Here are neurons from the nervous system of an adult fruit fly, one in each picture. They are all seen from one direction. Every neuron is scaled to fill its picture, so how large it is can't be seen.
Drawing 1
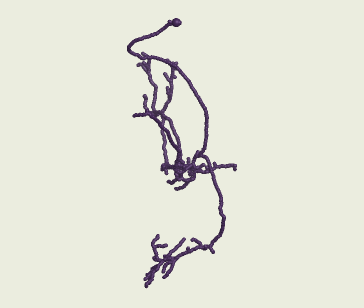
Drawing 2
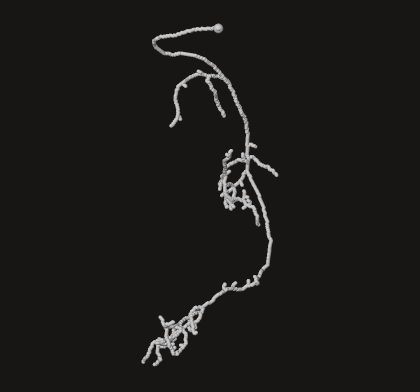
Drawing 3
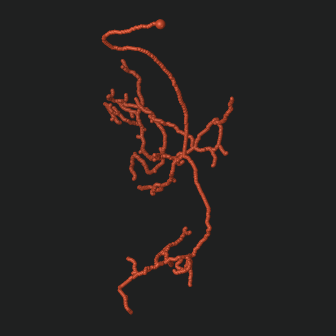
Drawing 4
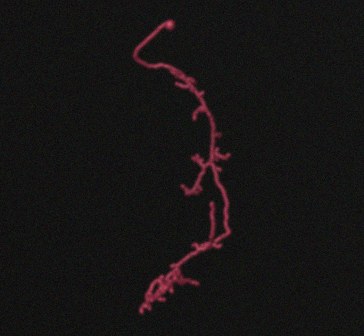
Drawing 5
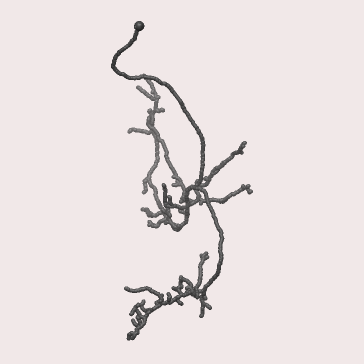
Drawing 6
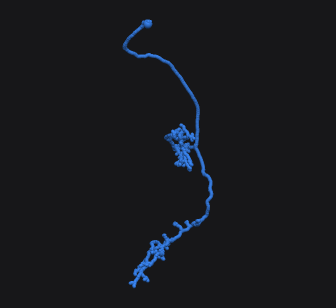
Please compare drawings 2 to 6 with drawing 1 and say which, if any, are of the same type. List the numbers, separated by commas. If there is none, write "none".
3, 5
